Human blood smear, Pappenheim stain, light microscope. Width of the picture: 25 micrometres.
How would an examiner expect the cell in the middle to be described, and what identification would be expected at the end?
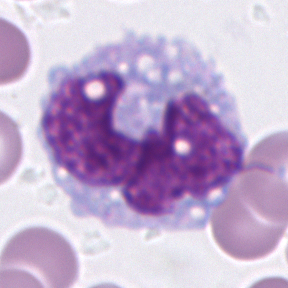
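Looking at this one: about 18 micrometres across, with the nucleus taking up about 50% of its area. That nucleus is folded into two broad lobes meeting at the lower middle of the cell. Its chromatin is lacy and strand-like, with small darker clumps, not solidly dense. Plenty of pale greyish-blue cytoplasm, dotted with several small clear round vacuoles. So: a monocyte.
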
